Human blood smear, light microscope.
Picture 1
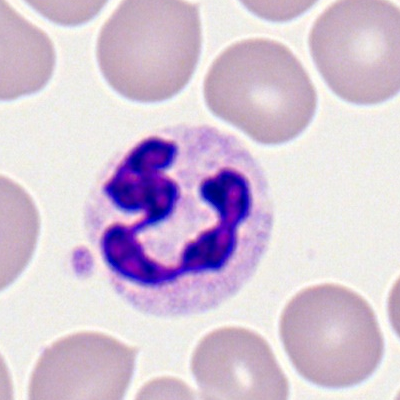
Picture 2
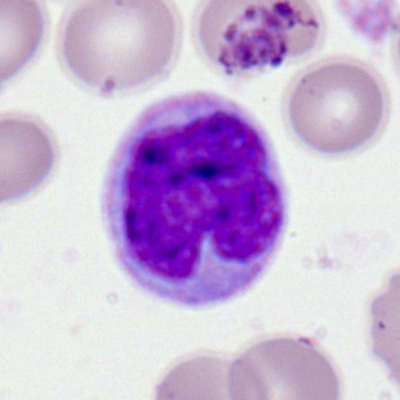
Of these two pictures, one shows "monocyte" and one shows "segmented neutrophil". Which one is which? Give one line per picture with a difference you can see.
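Picture 1: segmented neutrophil. Fine lilac granules are scattered evenly through the cytoplasm.
Picture 2: monocyte. No distinct granules are seen in the cytoplasm.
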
